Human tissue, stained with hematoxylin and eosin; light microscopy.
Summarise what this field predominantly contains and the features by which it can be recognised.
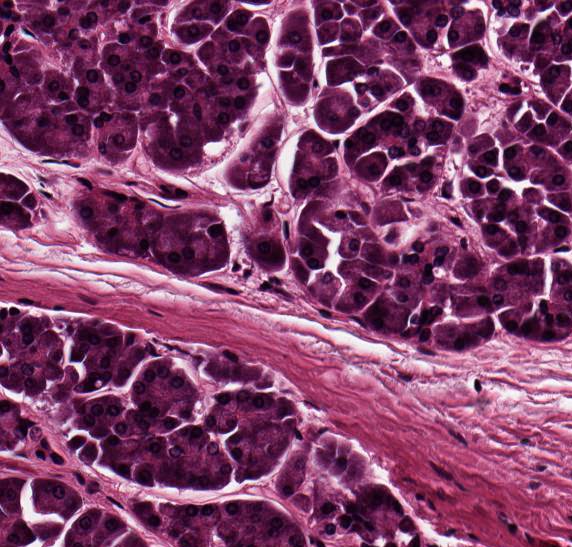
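Exocrine pancreas is the tissue here. The small rounded acini consist of pyramidal cells with deep purple, finely granular cytoplasm and one round, dark nucleus toward the base.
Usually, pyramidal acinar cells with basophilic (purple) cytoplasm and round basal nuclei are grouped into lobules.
A pink fibrous band runs diagonally from the left middle to the lower right between lobules.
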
